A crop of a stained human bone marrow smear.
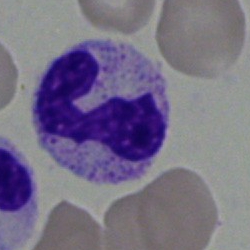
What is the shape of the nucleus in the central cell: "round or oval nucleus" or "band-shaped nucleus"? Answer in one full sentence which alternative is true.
Its nucleus is stretched into a curved band instead of a compact mass, without separate lobes.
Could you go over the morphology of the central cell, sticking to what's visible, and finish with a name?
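The nucleus contains dark purple chromatin arranged in coarse clumps, and no nucleoli can be seen in it. The cytoplasm is abundant and pale pinkish-lilac, with fine purple granules scattered throughout. This cell is a band neutrophil.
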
